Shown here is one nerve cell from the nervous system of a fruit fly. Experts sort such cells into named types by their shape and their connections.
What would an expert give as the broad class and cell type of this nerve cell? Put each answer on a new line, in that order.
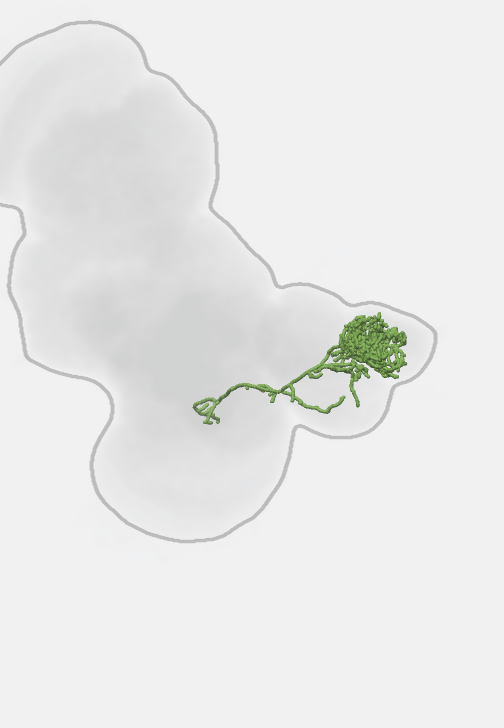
nerve-cord intrinsic neuron
INXXX114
